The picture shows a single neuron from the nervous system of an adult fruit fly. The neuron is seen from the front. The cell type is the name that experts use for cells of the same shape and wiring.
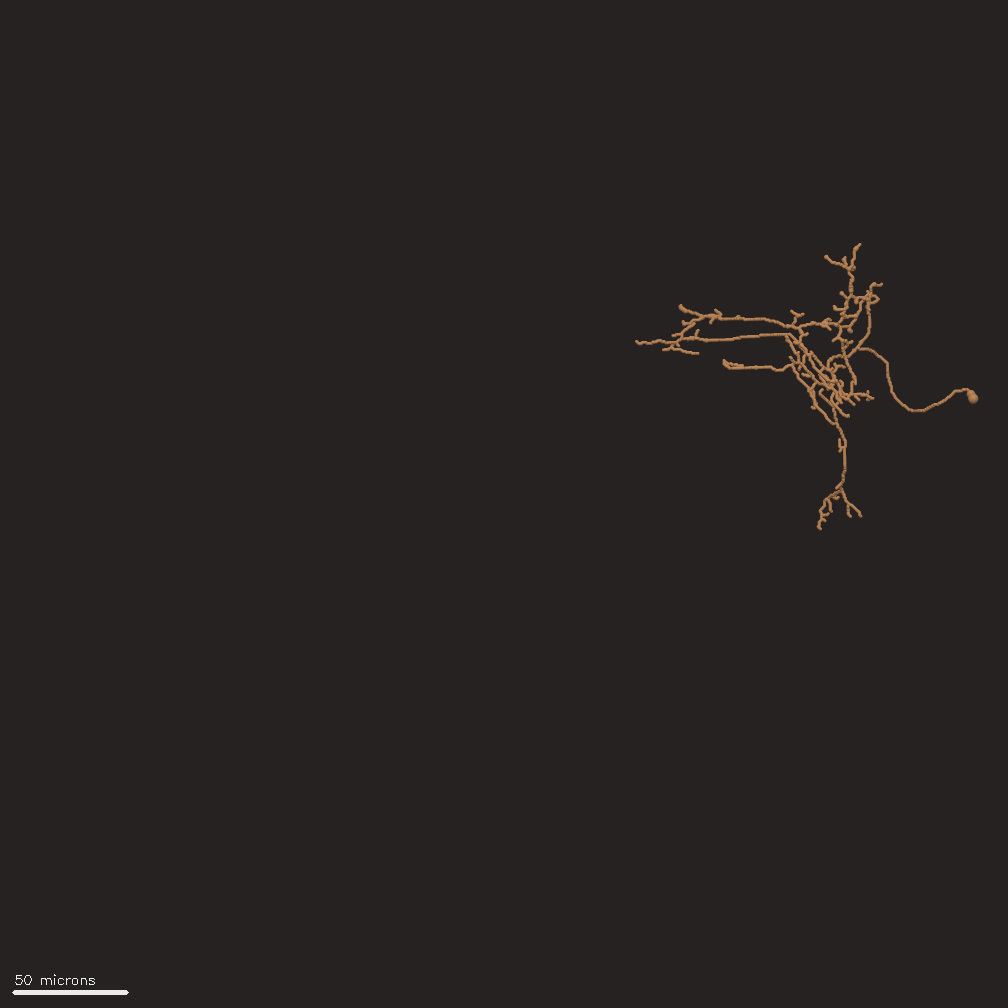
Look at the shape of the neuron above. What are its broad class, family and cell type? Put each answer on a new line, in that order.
central-brain intrinsic neuron
hemilineage SLPav3
SLP189_b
